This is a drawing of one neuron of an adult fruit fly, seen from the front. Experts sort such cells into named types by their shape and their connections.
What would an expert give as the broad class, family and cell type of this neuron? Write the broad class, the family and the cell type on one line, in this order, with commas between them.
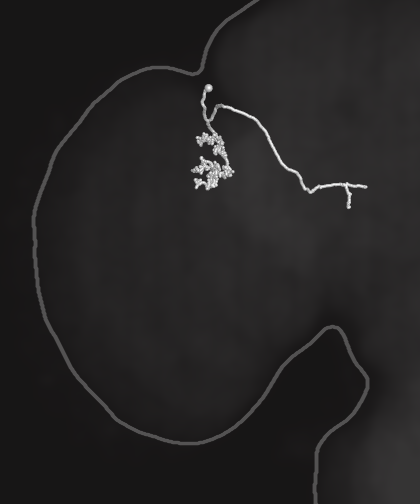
visual projection neuron, LPT, LPT100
